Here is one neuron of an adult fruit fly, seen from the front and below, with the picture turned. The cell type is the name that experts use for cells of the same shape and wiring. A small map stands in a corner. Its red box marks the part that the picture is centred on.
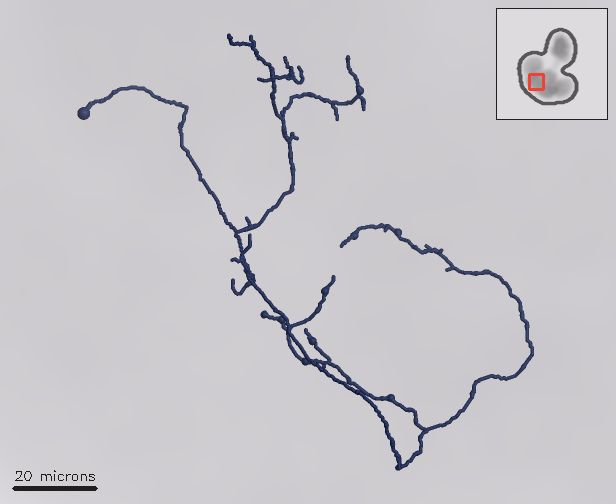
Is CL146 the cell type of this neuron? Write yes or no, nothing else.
yes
